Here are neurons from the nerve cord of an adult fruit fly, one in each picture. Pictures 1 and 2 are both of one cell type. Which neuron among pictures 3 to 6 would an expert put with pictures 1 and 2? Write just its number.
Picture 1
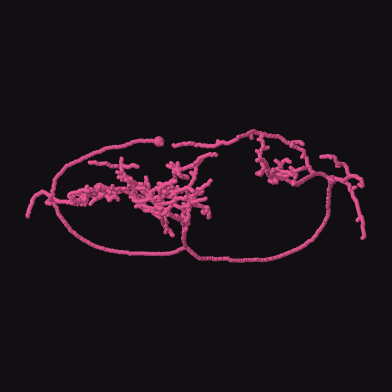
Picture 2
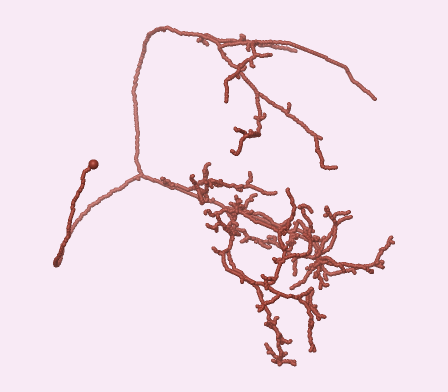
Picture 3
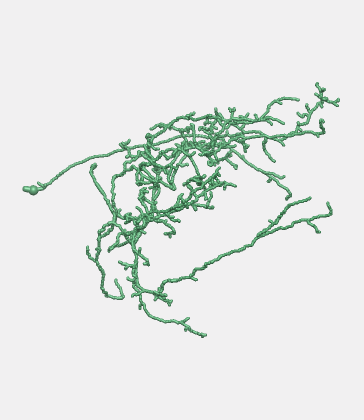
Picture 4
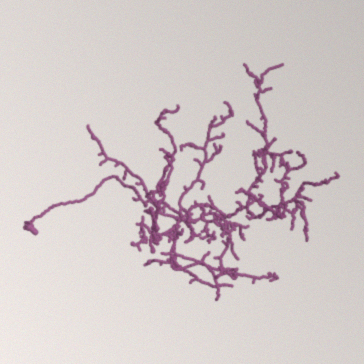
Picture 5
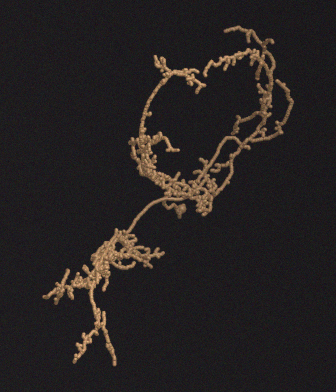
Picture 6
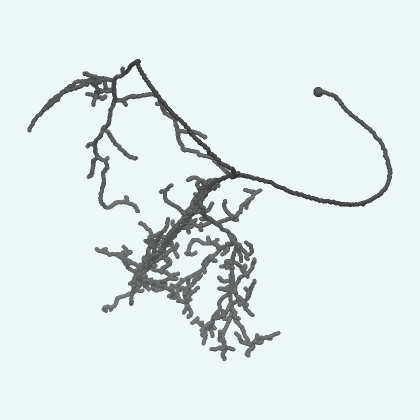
6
